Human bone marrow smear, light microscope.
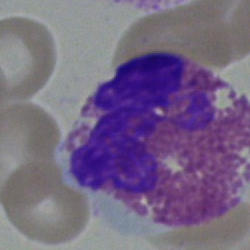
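Eosinophil in a stained bone marrow smear. The deep, dense blue-purple nucleus lies mainly in the left half of the cell, and coarse purple-pink granules pack the cytoplasm. On the right side, a few small clear gaps show among the granules.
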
